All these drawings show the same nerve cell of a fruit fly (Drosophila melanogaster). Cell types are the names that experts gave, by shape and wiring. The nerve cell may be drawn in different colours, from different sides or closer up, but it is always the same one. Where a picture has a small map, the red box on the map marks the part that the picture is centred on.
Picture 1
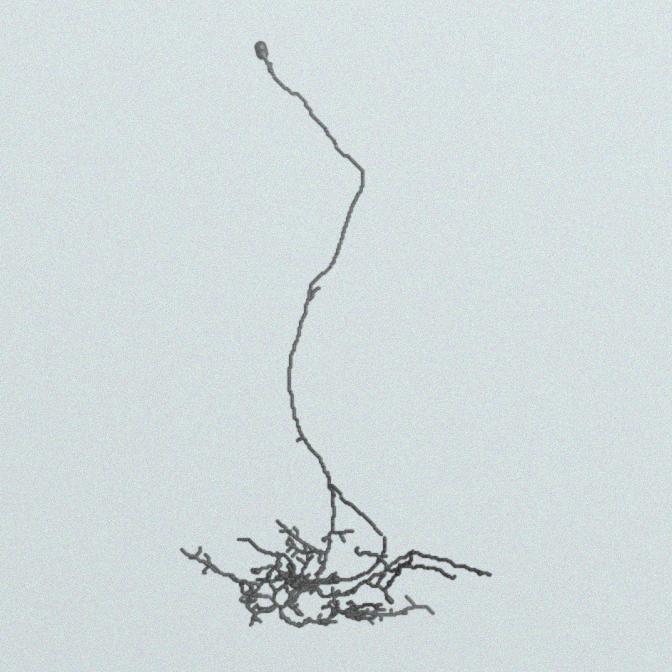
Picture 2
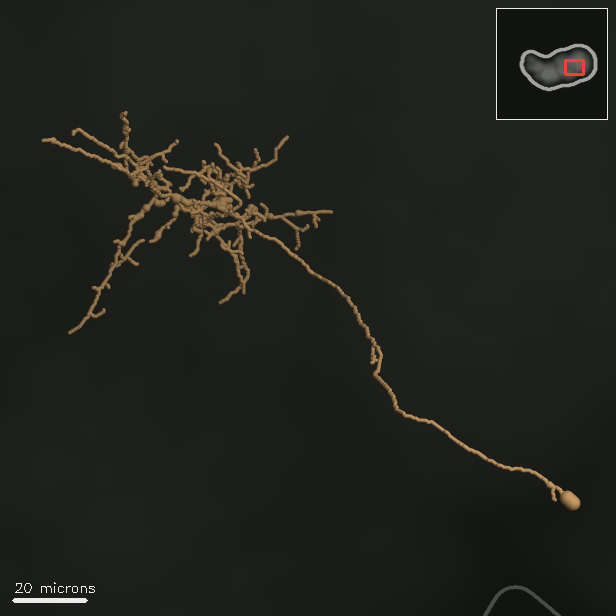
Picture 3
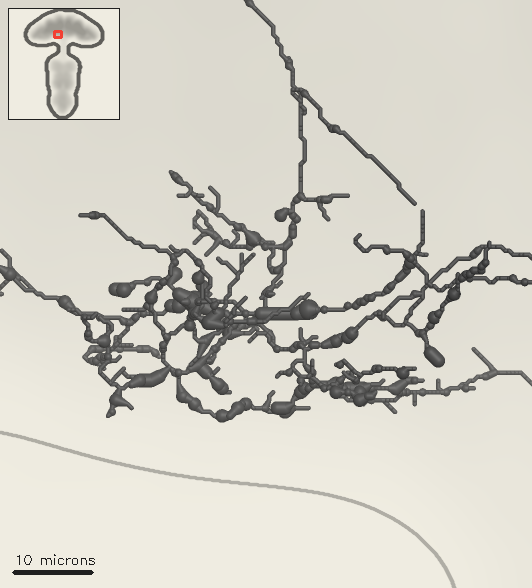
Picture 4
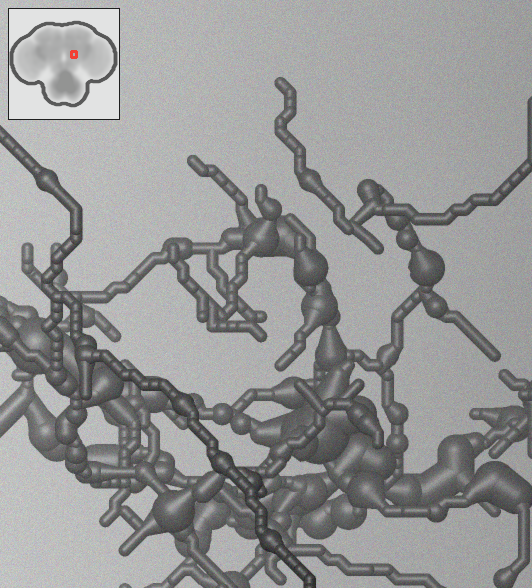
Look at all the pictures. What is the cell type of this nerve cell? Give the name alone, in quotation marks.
"PS074"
